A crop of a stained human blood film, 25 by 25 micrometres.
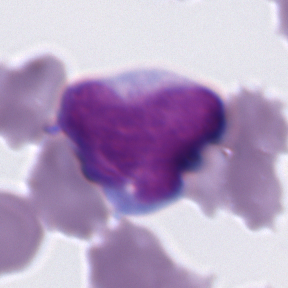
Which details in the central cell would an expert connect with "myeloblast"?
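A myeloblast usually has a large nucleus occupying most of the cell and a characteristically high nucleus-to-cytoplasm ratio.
Here the nucleus fills most of the cell and the cytoplasm is scant; that fits.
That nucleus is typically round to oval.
This one, though, has a notch in its upper edge that makes it heart-like; that doesn't.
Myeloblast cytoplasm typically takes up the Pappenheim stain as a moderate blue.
Here it looks pale blue instead. I also notice the cell outline is irregular rather than round.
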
